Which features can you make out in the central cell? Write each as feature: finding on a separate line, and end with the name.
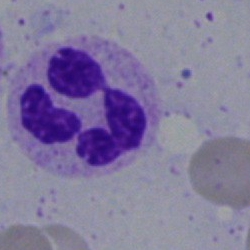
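Outline: round and smooth
Chromatin: dense, dark purple
Nucleoli: none visible
Name: segmented neutrophil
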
